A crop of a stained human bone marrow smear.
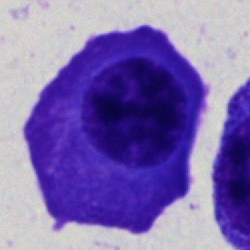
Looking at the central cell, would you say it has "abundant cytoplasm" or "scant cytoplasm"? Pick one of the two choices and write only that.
Abundant cytoplasm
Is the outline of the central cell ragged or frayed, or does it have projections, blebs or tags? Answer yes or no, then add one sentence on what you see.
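Yes. A small knob-like projection sticks out at the lower left corner of the cell.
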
